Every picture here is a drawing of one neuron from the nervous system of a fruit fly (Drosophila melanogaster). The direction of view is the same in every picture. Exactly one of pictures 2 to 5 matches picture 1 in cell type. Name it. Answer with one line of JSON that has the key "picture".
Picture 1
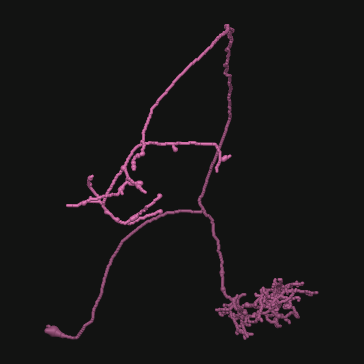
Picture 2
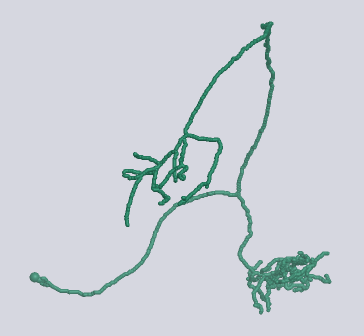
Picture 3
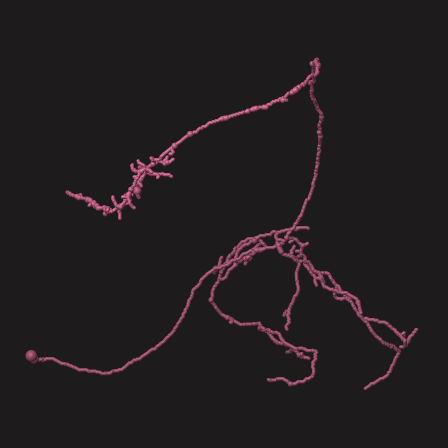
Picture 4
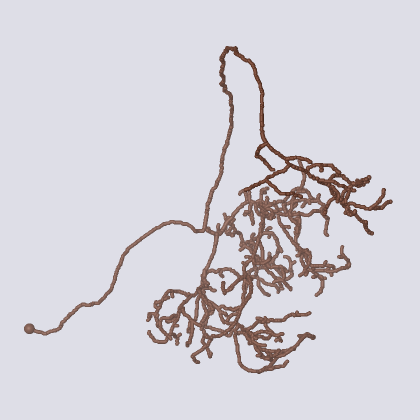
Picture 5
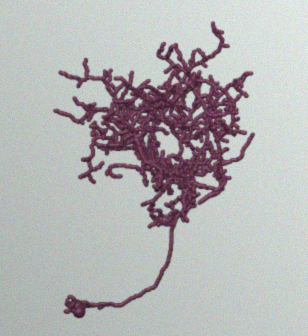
{"picture": 2}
